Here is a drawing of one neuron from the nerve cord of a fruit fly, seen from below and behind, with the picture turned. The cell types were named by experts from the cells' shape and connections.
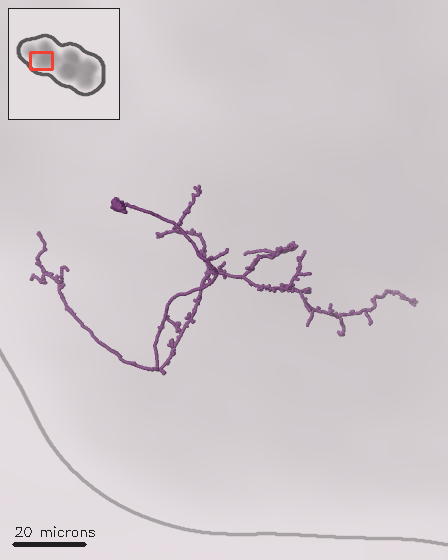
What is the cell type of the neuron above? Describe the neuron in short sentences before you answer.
By the scale bar it is about 110 microns wide in this view. As drawn here it is wider than it is tall. Its broad class is nerve-cord intrinsic neuron. The cell type is IN13A067.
